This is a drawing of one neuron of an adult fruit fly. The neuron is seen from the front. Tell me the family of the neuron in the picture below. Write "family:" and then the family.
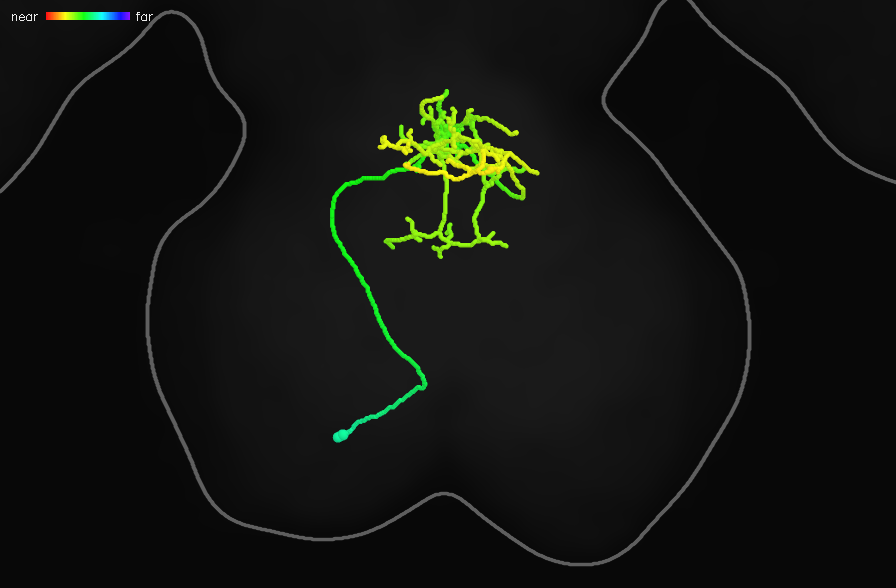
family: hemilineage 06A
